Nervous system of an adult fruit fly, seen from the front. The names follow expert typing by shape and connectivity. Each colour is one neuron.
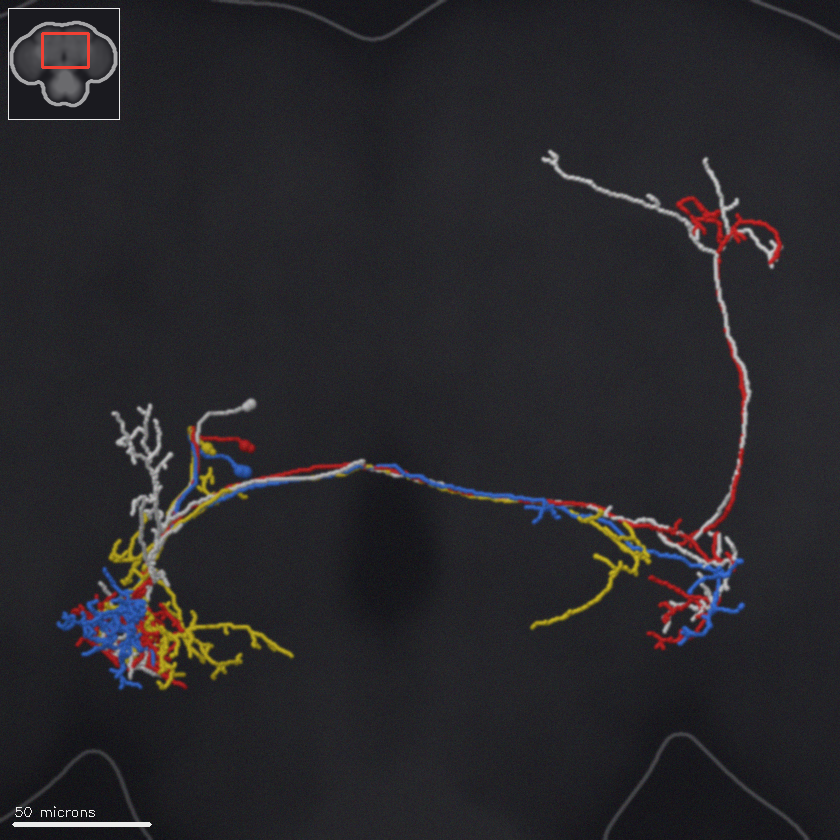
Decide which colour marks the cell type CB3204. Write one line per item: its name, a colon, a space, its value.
colour: white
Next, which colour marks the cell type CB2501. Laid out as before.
colour: blue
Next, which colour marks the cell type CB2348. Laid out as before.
colour: red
